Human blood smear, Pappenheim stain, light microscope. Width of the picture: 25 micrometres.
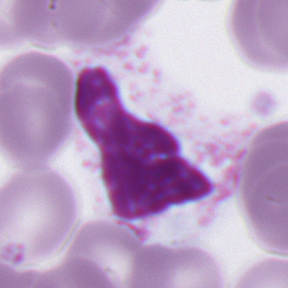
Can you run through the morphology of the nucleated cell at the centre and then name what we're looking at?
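Looking first at the nucleus, I see an irregular shape: a narrower upper-left part joined to a broader lower-right part. Its chromatin is dense and stained a deep purple-magenta. Around the nucleus the cell is pale, almost colourless except for the granules, and most of those granules sit to the right of the nucleus. This is a segmented neutrophil.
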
